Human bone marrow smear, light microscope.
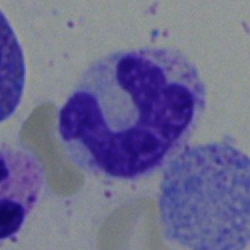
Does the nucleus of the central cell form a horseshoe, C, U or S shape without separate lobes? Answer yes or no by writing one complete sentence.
Yes, what the nucleus forms is a curved band, not a set of separate lobes.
